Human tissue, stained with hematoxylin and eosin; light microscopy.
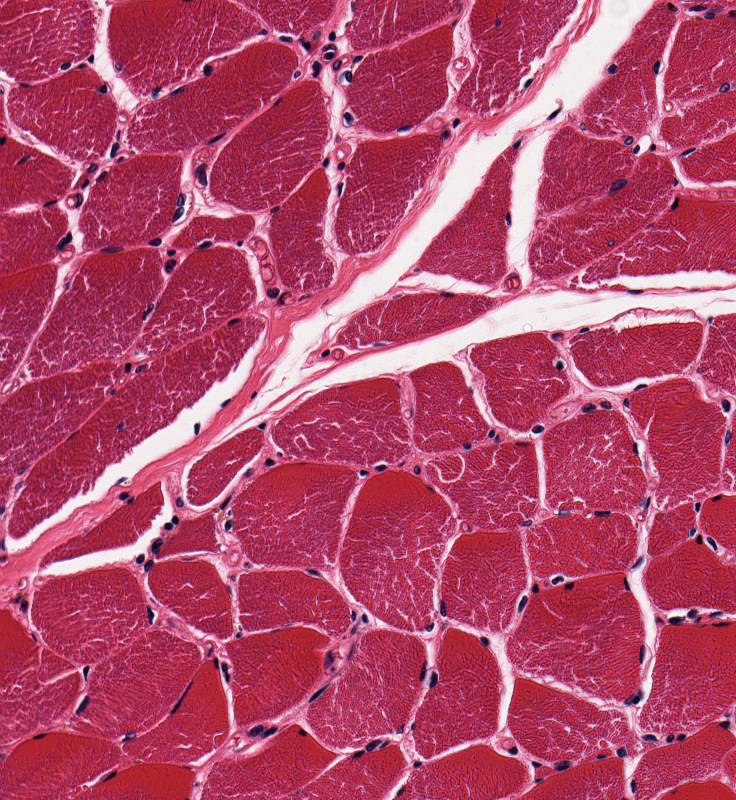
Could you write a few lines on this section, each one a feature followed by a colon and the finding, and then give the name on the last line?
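Outline: polygonal, flat sides against neighbours
Nuclei: dark, flattened, at fibre edges; none central
Size: broadly similar; no clusters of very small fibres
Connective tissue: pale pink diagonal band, upper right to lower left, grouping fibres
Name: skeletal muscle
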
